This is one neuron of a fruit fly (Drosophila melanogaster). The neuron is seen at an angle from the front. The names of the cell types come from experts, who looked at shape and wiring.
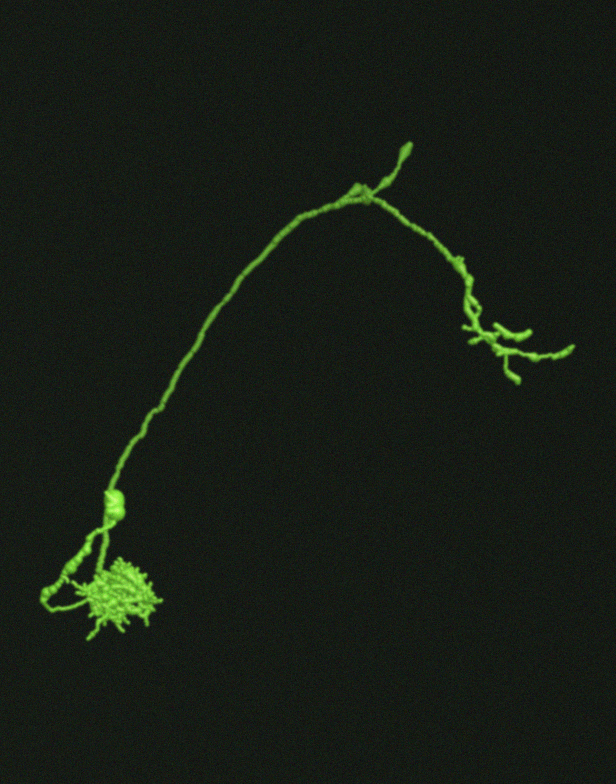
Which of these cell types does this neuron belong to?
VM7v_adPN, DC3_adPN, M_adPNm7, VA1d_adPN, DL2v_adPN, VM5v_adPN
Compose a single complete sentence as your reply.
The neuron is typed under the name DC3_adPN.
